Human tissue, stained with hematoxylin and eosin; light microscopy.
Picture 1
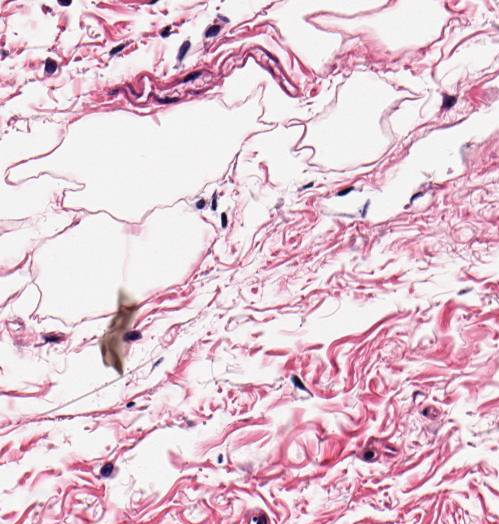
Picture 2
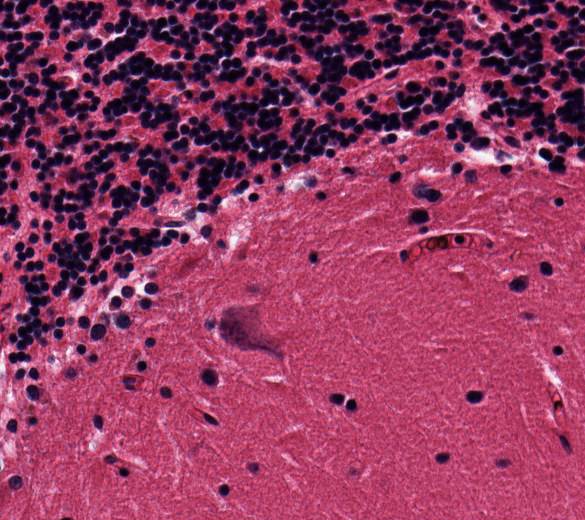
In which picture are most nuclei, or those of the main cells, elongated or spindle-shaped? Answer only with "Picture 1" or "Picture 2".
Picture 1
